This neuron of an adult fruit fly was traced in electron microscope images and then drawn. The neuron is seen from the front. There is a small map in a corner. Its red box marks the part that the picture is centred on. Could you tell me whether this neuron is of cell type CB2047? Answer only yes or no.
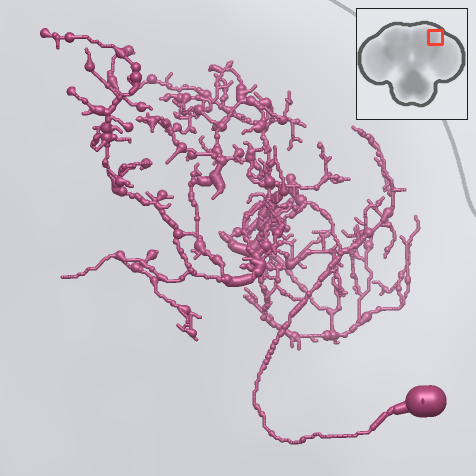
no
